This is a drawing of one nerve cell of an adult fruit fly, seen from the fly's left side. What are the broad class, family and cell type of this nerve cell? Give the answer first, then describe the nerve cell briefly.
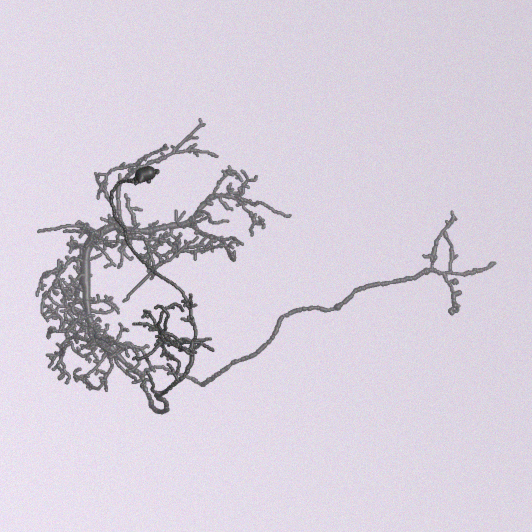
This is a nerve-cord intrinsic neuron. The family is hemilineage 01A. Its cell type is IN01A017. Dozens of branch ends can be seen. As drawn here it is wider than it is tall.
